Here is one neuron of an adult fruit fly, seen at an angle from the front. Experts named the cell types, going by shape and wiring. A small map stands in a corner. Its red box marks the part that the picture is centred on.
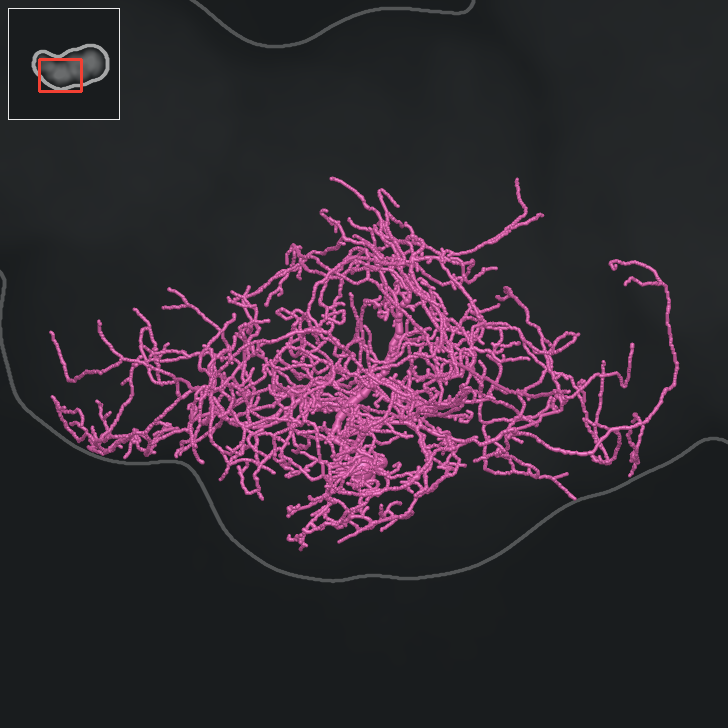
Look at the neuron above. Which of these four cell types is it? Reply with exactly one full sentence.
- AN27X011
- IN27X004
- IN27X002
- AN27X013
This neuron has been assigned cell type IN27X002.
